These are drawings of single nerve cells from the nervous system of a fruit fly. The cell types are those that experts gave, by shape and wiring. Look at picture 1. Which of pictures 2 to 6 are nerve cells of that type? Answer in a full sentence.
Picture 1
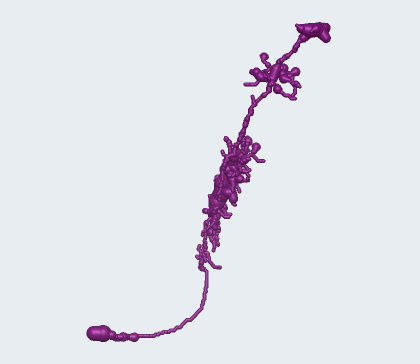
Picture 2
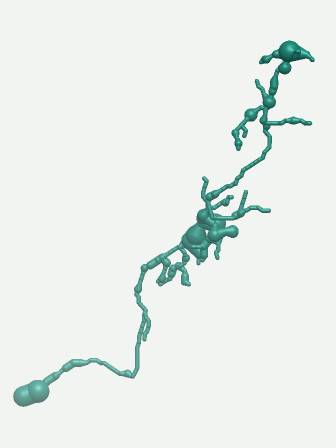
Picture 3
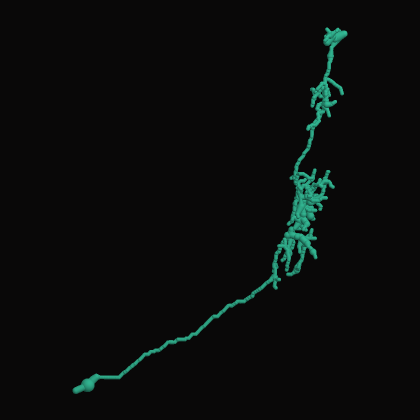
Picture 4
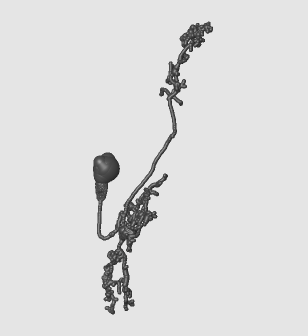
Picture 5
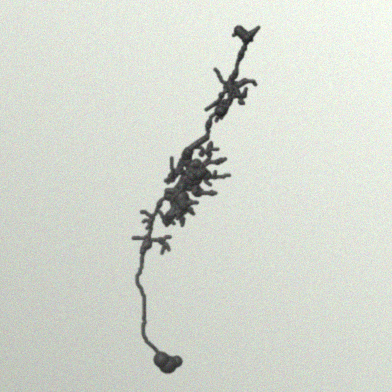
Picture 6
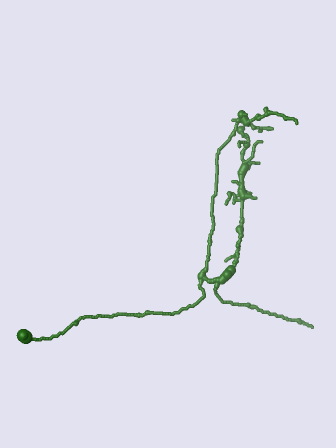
Picture 2, picture 3, picture 4 and picture 5 are of the same cell type.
